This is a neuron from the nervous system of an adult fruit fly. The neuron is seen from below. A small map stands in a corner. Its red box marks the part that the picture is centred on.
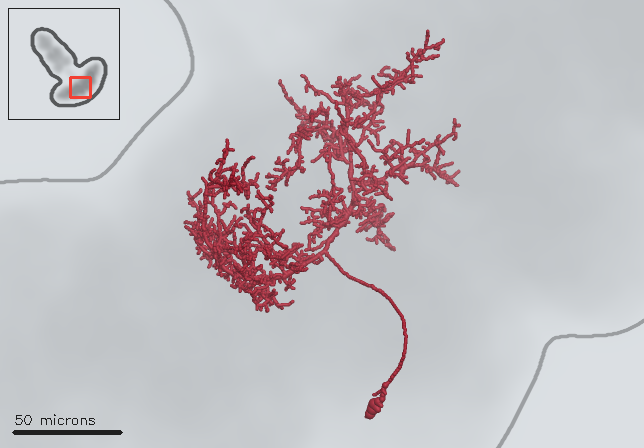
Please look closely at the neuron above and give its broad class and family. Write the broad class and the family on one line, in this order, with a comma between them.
central-brain intrinsic neuron, hemilineage MD3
